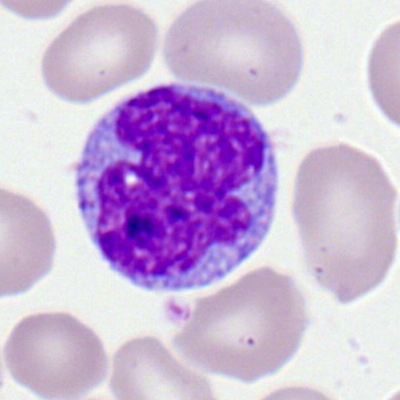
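Monocyte, central cell of a stained blood smear. Outline round and smooth. Nucleus irregular and folded, with indentations; occupies most of the cell. Cytoplasm finely, faintly speckled, lacking large coarse granules.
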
